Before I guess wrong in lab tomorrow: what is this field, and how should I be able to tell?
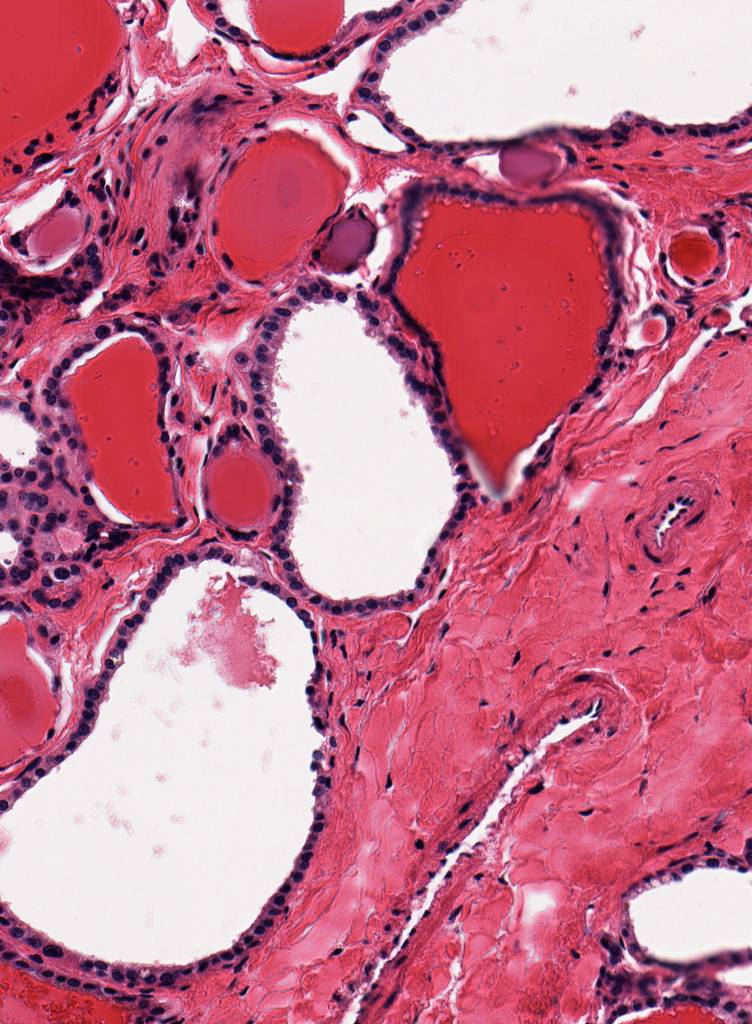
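I'm seeing mainly thyroid follicle. Follicles of widely varying size fill the upper and left parts, each lined by one layer of flattened to low cuboidal cells with small dark round nuclei. Many hold homogeneous, deep red, glassy material.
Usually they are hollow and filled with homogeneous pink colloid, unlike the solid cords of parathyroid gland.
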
